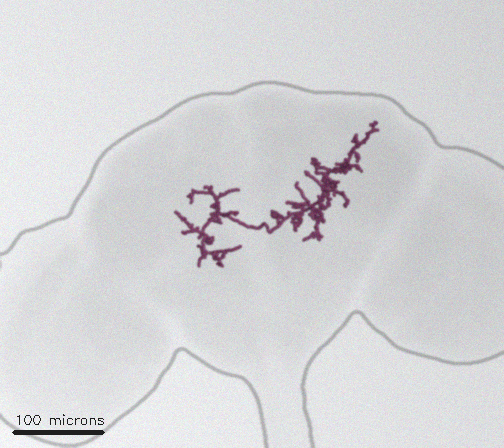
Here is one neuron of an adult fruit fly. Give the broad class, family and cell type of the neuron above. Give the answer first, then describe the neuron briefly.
It is a central-brain intrinsic neuron. The family is hemilineage DM1_dorsal. Its cell type is CB4073. It is in the brain and does not reach the nerve cord. From left to right in the picture it spans about 250 microns.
